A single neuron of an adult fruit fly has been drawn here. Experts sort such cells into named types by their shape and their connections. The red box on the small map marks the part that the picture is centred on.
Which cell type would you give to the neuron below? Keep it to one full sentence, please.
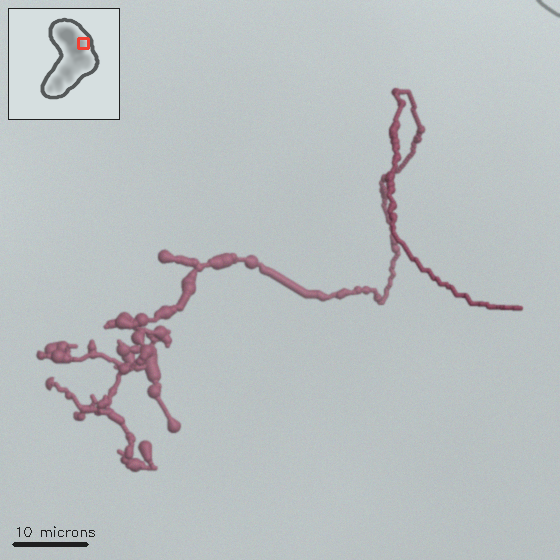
Belonging to the cell type HRN_VP1l is this neuron.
